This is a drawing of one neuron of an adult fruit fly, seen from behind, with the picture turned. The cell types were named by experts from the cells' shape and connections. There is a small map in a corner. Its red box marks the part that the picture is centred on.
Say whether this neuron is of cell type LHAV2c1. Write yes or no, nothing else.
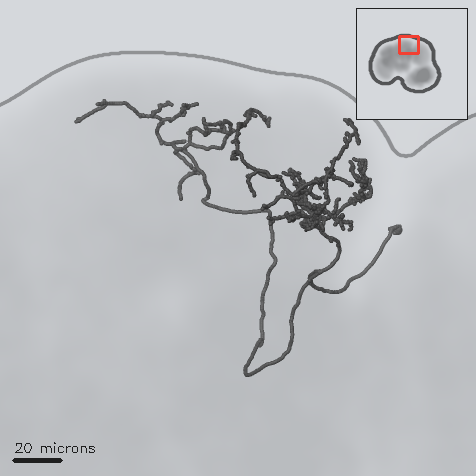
yes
